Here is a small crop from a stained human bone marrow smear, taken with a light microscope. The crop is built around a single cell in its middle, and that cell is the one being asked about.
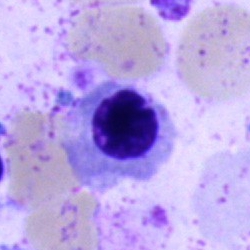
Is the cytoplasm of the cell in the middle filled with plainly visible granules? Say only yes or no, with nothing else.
No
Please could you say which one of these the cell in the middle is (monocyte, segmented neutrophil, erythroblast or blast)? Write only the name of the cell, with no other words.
erythroblast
